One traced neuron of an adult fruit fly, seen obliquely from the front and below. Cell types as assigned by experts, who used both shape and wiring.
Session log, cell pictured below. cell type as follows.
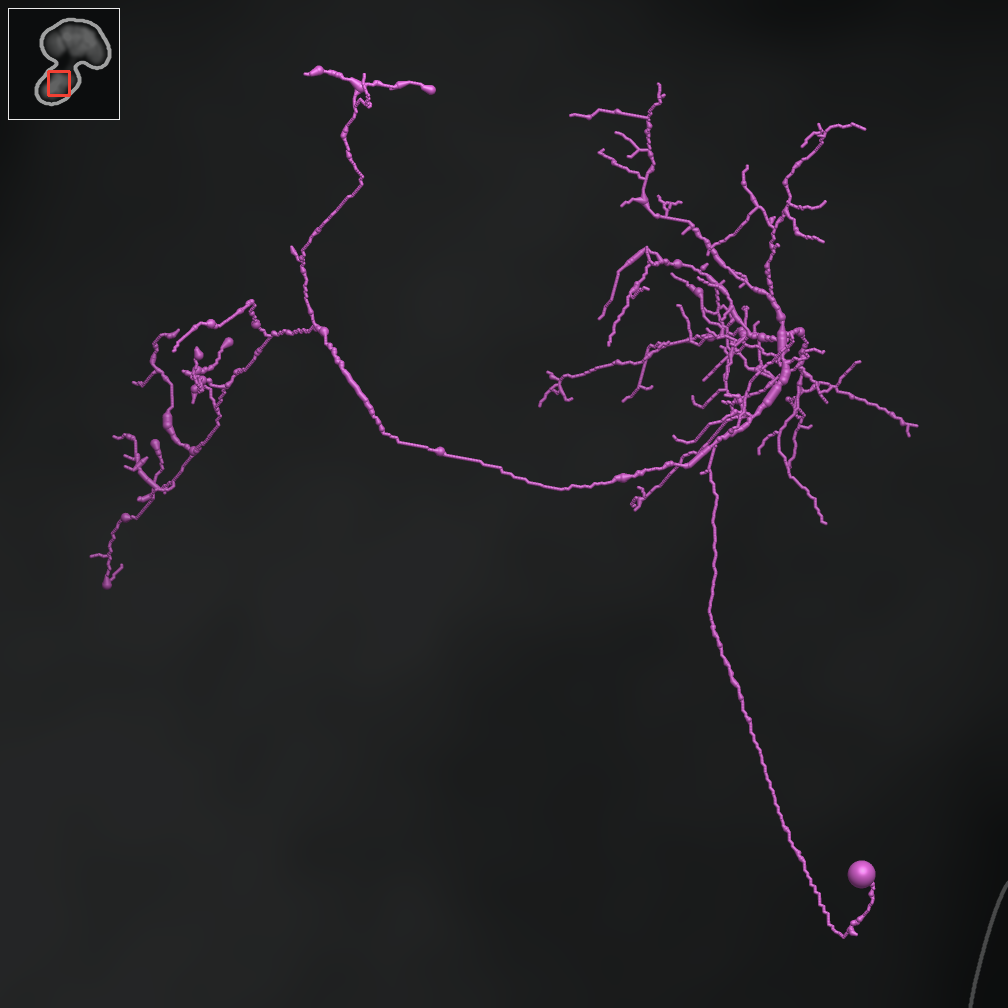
IN07B084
